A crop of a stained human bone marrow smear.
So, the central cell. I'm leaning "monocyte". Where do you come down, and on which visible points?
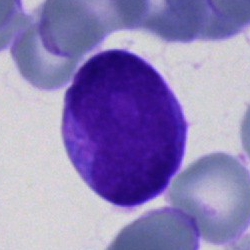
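Seen here is a cell with a smooth, oval outline. It is stained deep, dark purple almost throughout, which suits blast better than monocyte.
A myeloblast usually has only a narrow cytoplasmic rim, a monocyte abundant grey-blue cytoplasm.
No granules are visible, in keeping with blast.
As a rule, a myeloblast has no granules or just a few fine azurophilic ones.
No vacuoles are present, a point against monocyte.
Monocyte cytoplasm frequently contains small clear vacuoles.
The chromatin is fine and evenly spread, and the surface lacks blebs or projections. On balance, the cell is a blast, not a monocyte.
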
